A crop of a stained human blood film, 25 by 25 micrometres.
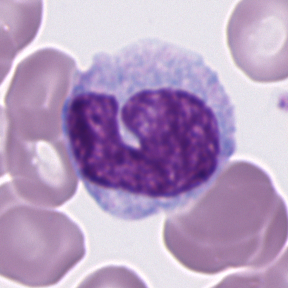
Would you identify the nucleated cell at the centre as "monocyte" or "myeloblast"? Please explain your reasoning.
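It is a monocyte, not a myeloblast. Looking at it closely, the nucleus is folded into a kidney or horseshoe shape with one deep notch, and that notch opens toward the top of the picture. The cytoplasm is sprinkled with very fine, dust-like lilac granules, and its band is widest above the nucleus. As I measure it, the cell is about 15 micrometres across and the nucleus about 14 by 10 micrometres.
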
